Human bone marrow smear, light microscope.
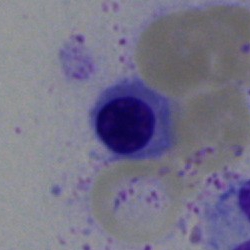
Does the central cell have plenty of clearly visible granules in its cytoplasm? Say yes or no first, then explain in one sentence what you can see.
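No. The cytoplasm contains no granules.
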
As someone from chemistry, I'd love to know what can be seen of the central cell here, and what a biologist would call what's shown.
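Dense, dark purple chromatin fills the whole nucleus. The cytoplasm is blue, its rim wider on the right of the nucleus than on the left. The outline is somewhat angular rather than smoothly round. This is an erythroblast.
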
